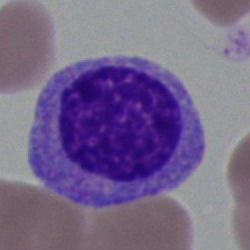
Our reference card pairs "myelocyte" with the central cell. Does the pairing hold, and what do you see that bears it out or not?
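The decisive check is the chromatin: dark purple and coarsely clumped, with small paler spots between the clumps.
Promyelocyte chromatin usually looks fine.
That counts against promyelocyte, so the name myelocyte fits. Checked for outline, the cell is roughly round with a slightly uneven, bumpy edge. Checked for position, the nucleus sits slightly off-centre toward the upper right, leaving a wider band of cytoplasm at the lower left. Checked for cytoplasm, there is a moderate bluish-lilac rim, much paler than the nucleus, with no clear vacuoles.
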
